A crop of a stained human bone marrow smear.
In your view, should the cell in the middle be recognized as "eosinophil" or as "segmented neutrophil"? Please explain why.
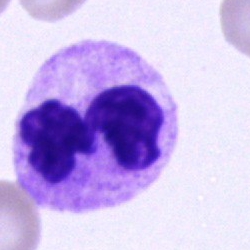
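That one's a segmented neutrophil. What settles it is the granules: they're fine and faint purple, scattered through abundant pale lilac cytoplasm.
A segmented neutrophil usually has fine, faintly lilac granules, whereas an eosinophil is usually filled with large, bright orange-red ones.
Its nucleus has two lobes lying side by side, left and right, with dense, dark purple chromatin.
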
